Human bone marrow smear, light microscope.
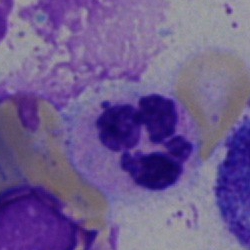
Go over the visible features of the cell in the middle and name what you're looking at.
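You've got a roughly round, smooth outline here. Around the nucleus runs a wide rim of pale greyish-lilac cytoplasm. The chromatin's dense, dark purple and coarsely clumped, and there aren't any nucleoli to be seen. That's a segmented neutrophil.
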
